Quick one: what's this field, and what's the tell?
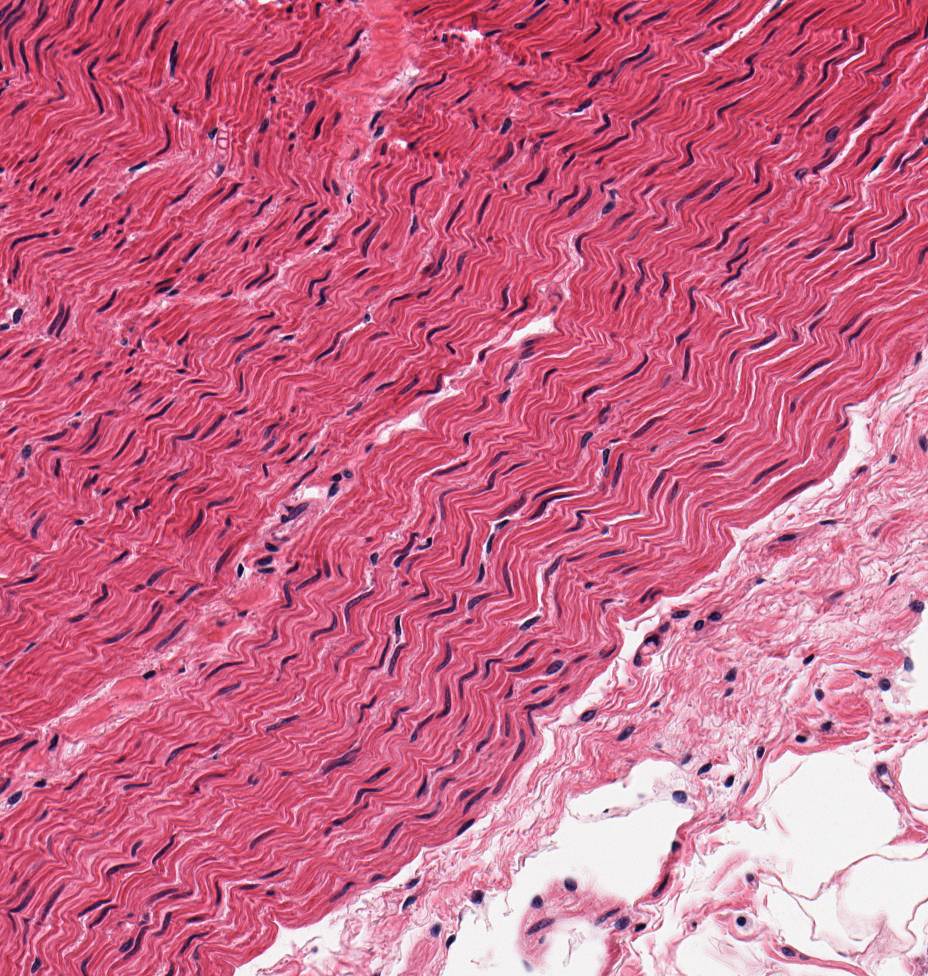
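Smooth muscle, taken point by point. Extent: densely packed eosinophilic fibres fill most of the field, with loose tissue only in the lower right corner.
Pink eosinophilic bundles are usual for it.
Course and stain: the fibres run a tight, regular wavy course throughout the dense area and stain a deep pink-red. Nuclei: dark, elongated, aligned with the fibres.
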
